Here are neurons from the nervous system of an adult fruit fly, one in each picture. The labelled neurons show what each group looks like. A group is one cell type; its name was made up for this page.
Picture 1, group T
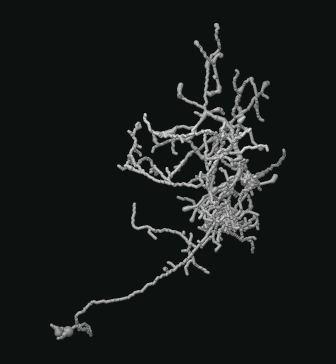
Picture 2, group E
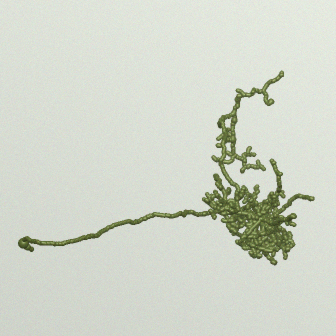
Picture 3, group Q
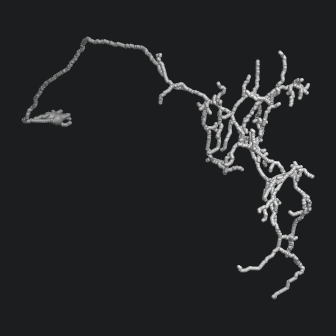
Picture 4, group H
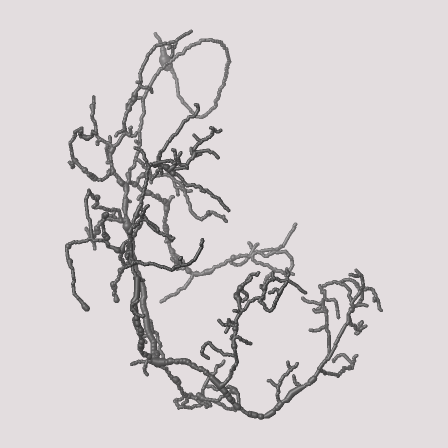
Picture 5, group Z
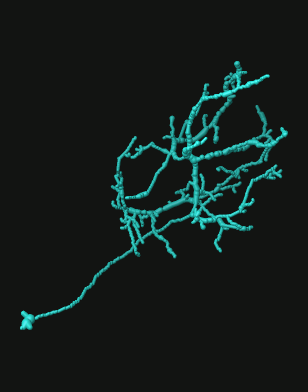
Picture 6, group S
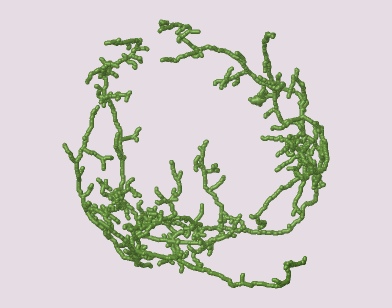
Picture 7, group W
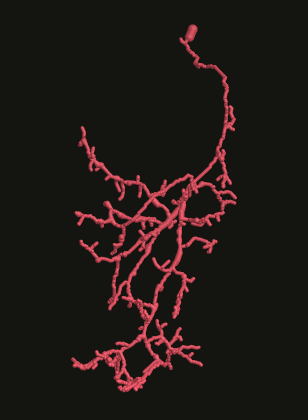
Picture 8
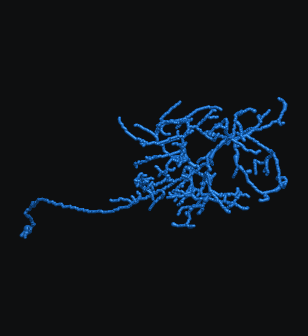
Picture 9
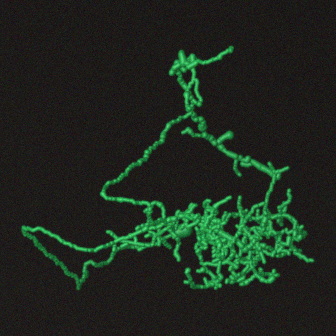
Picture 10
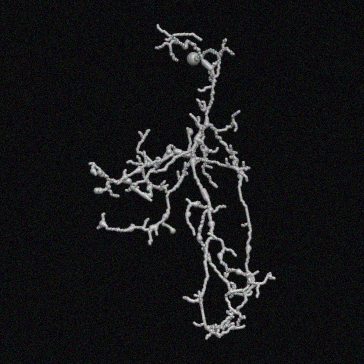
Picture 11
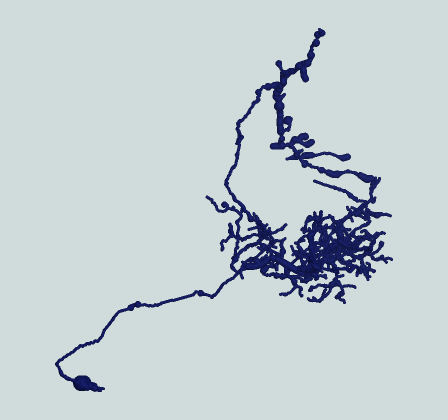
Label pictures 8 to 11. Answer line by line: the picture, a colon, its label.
8: group T
9: group E
10: group W
11: group E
